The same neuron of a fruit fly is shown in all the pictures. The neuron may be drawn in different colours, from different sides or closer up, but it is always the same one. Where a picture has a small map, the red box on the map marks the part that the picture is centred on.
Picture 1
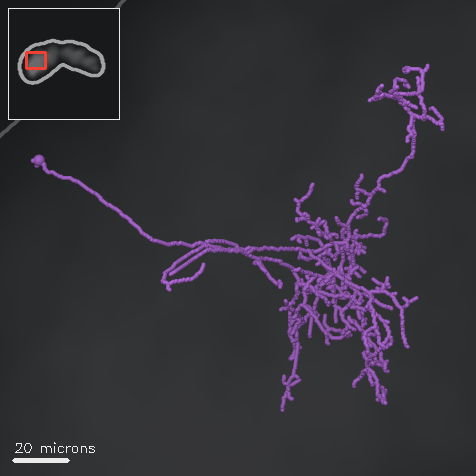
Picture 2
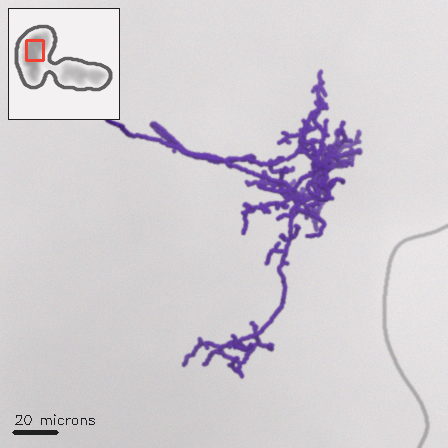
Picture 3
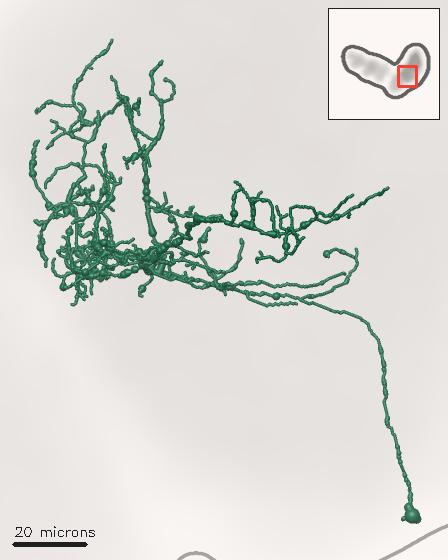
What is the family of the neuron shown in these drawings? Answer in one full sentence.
In family hemilineage LALa1_posterior, this neuron is included.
